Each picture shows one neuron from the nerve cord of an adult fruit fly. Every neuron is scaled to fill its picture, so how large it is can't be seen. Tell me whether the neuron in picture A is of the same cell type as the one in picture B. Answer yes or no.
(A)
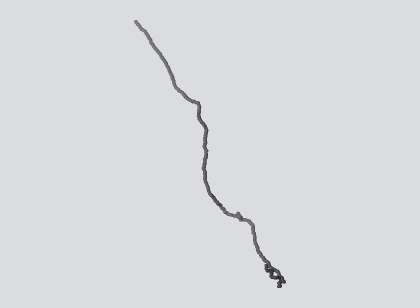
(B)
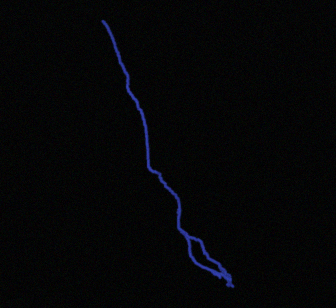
yes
